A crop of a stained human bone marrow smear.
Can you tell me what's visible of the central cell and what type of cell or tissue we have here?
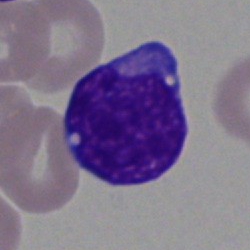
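Quick look: dark purple chromatin, mottled with small lighter specks. Nothing granular shows in the cytoplasm. At the margin you'll spot two tiny clear round spots, and red cells are touching it on the left side. So, a blast.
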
